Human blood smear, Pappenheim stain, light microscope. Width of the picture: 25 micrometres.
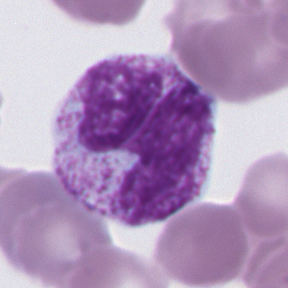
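Band neutrophil, the cell in the centre of this blood smear. Look first at the nucleus: a narrow cleft runs diagonally from its upper right toward the middle of the cell. The nucleus fills more than half the cell, and its chromatin is dark purple and coarsely clumped. Around it, the cytoplasm is packed with many small reddish-violet granules.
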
